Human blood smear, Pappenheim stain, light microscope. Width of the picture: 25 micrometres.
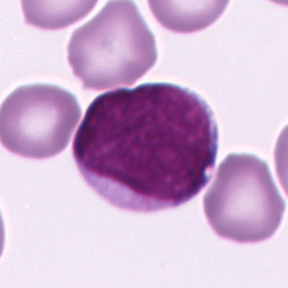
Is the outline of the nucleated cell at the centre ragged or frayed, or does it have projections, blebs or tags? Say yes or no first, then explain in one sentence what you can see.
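No. The cell outline is round and smooth.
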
